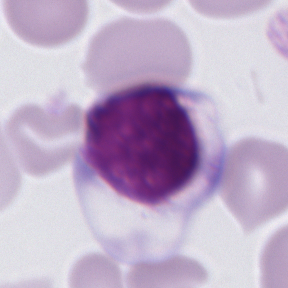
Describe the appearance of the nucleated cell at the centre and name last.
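The nucleus sits in the upper part of the cell, with most of the cytoplasm lying beneath it. No nucleoli are visible. The cytoplasm is very pale, almost colourless with a faint bluish tinge, and contains no granules. The cell is a large granular lymphocyte.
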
